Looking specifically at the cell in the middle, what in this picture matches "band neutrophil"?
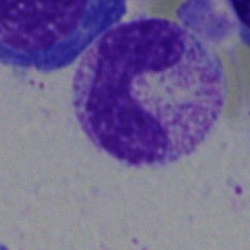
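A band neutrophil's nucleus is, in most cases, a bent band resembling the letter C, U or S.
In keeping with the band neutrophil, this nucleus is bent into a C-shape whose indentation opens to the right.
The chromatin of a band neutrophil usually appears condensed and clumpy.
Here the nuclear chromatin is dense and dark purple, which agrees with that. The cytoplasm is pale pinkish-lilac, with fine pink-purple granules scattered throughout it.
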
